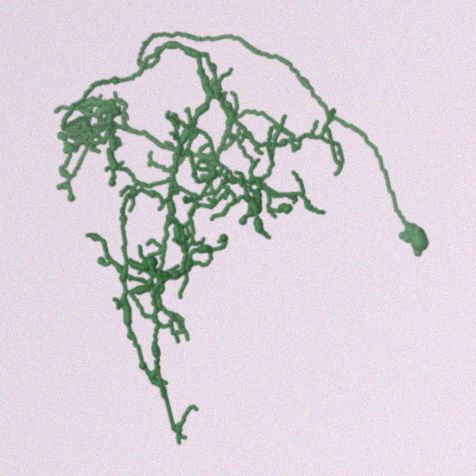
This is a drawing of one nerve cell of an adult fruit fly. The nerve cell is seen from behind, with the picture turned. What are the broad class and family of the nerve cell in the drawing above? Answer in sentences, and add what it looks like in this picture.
Its broad class is nerve-cord intrinsic neuron. The family is hemilineage 09A. The cell body is on the right of the picture. The picture shows dozens of branch ends.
